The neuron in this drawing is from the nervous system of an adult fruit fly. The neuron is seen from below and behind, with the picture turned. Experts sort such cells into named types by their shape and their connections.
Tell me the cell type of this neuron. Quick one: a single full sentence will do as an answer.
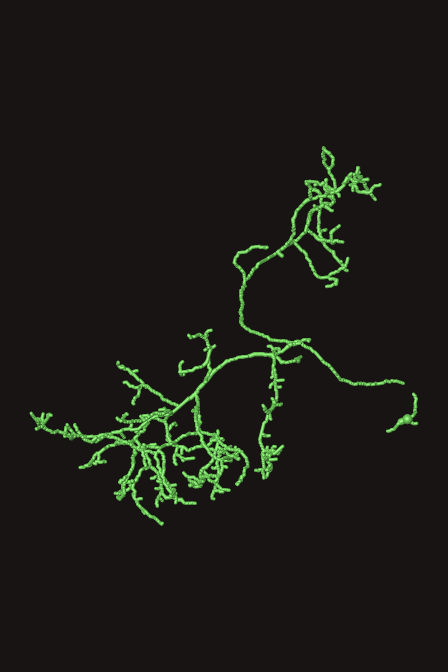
The neuron is a member of cell type AVLP026.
